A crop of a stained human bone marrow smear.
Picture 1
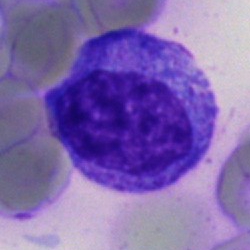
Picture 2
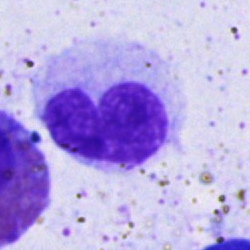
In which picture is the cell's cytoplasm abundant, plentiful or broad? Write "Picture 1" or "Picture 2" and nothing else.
Picture 2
